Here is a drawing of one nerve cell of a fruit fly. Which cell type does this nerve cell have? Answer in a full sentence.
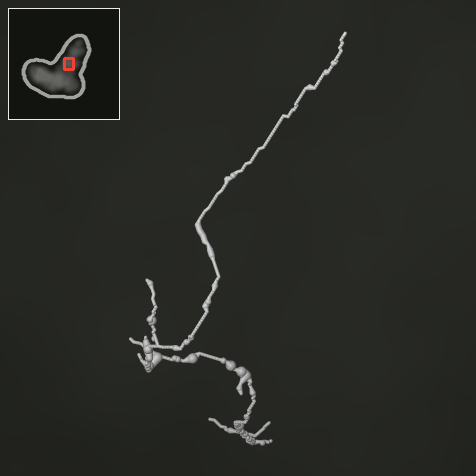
The cell type is SNta42.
